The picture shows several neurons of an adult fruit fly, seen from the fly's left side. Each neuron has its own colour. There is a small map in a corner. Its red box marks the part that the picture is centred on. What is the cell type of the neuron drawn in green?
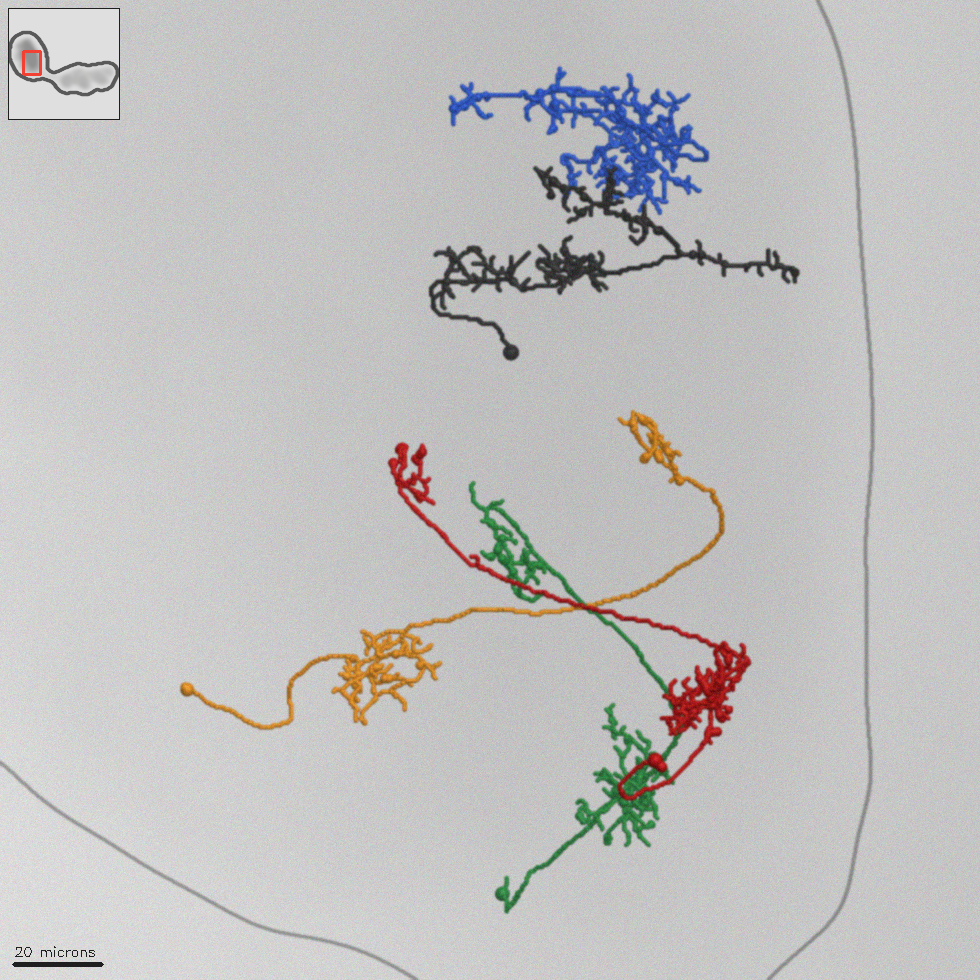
Tm40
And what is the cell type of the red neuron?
Tm5b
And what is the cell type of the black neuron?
TmY5a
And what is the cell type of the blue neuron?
Tm37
